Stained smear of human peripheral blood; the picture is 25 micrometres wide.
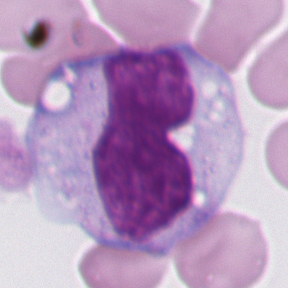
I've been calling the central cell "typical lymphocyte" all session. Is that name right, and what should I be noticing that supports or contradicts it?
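The better name here is monocyte; typical lymphocyte does not fit. The cytoplasm is abundant and pale greyish blue.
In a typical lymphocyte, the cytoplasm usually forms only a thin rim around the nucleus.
Faint, very fine dust-like granules lie in the cytoplasm.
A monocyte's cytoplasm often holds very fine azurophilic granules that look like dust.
No distinct nucleoli are seen, so this does not count against typical lymphocyte.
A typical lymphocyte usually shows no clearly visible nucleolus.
A large clear vacuole lies in the upper left part of the cytoplasm.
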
